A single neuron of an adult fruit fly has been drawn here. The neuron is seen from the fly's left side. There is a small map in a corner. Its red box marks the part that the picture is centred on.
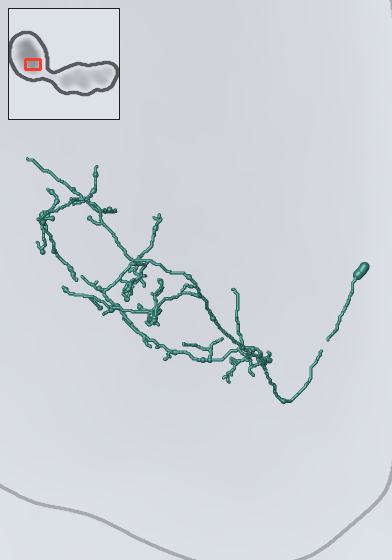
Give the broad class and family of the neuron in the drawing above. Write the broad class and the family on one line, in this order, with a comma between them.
central-brain intrinsic neuron, hemilineage LB19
